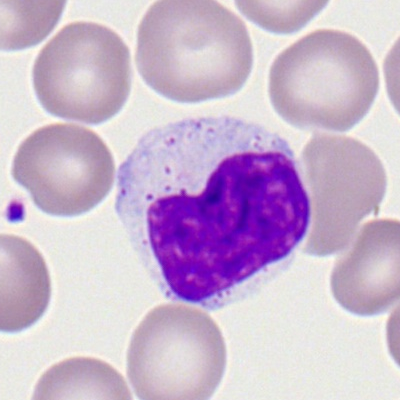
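Lymphocyte, the cell in the middle: roughly round in outline, with a slightly uneven edge. A single notch on the upper side of the nucleus gives it a bean-like shape. The cytoplasm is pale grey-blue, with fine reddish-purple granules scattered sparsely through it.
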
